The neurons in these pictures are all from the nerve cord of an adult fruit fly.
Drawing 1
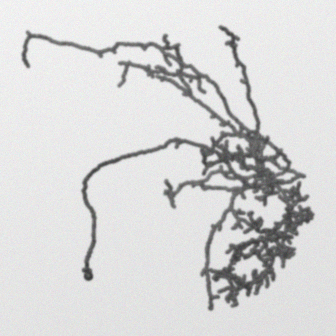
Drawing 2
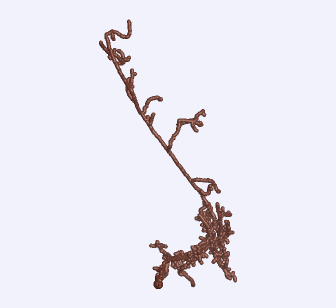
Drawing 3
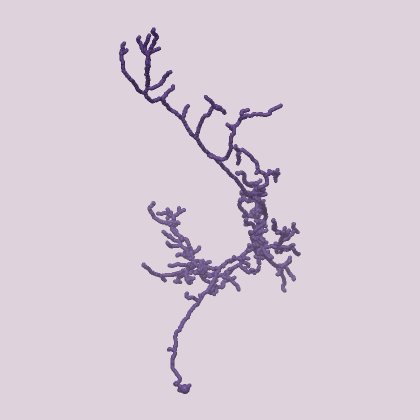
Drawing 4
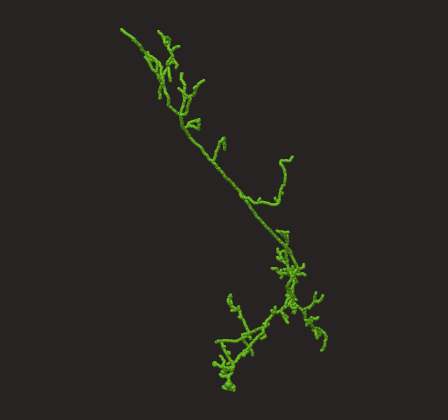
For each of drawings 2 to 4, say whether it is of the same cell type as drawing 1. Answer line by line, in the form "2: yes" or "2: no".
2: no
3: no
4: no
